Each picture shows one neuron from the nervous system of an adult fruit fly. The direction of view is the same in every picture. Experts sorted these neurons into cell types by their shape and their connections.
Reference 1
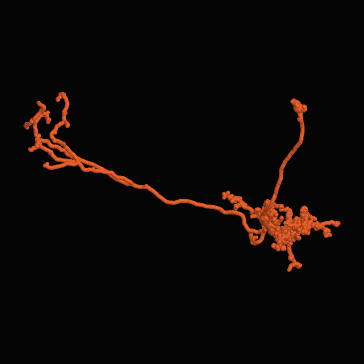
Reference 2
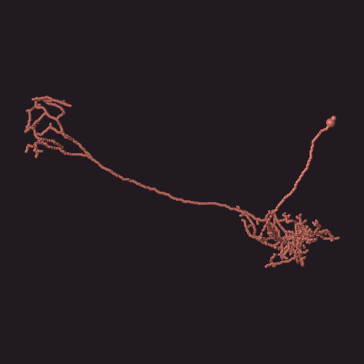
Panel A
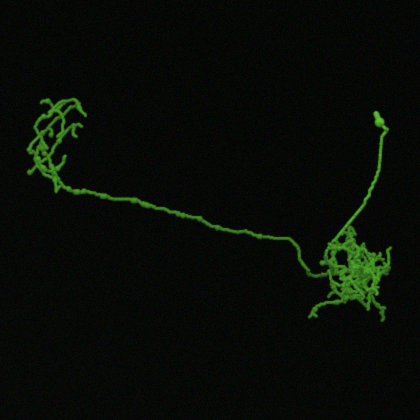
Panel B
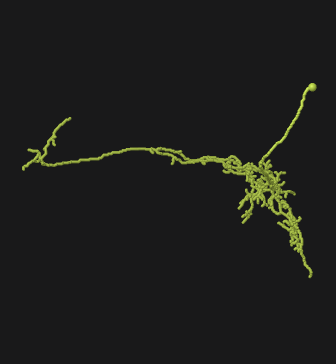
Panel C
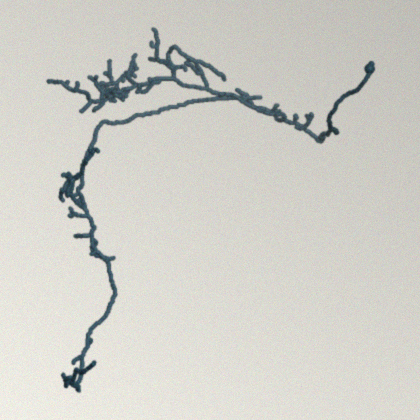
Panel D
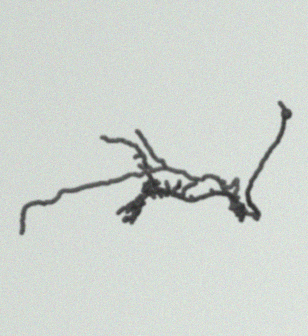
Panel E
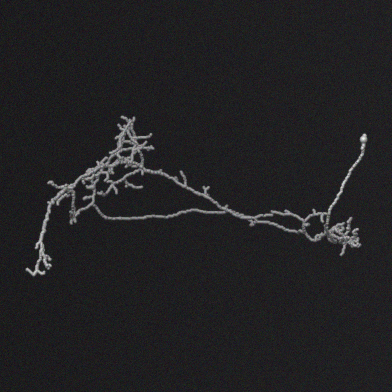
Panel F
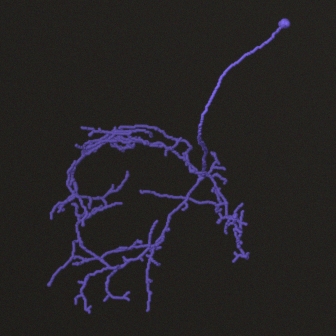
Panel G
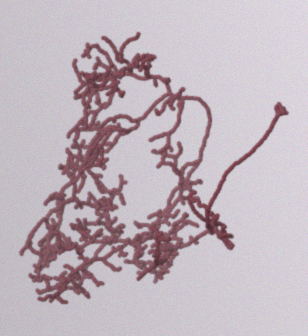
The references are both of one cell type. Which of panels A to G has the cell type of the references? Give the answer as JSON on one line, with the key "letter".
{"letter": "A"}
